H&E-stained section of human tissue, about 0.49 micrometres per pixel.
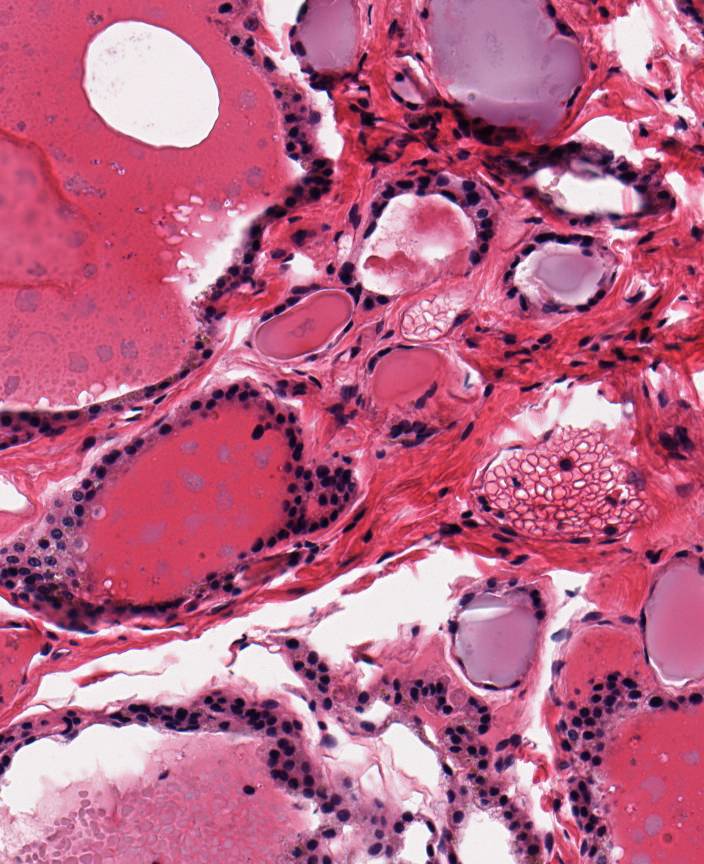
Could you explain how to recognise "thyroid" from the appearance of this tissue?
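Thyroid, yes, and the follicles go with it: rounded ones fill the field, widely varying in size, the largest at the left and smaller ones clustered in the centre.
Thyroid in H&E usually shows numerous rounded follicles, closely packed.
The lining fits as well, a single layer of flattened to cuboidal cells with small, dark, round nuclei.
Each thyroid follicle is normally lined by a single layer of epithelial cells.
What doesn't match so well is the follicle right of centre, where the colloid is broken up into a honeycomb of many small clear bubbles.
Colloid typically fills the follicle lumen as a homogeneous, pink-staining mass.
No fat cells appear anywhere in the field.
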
